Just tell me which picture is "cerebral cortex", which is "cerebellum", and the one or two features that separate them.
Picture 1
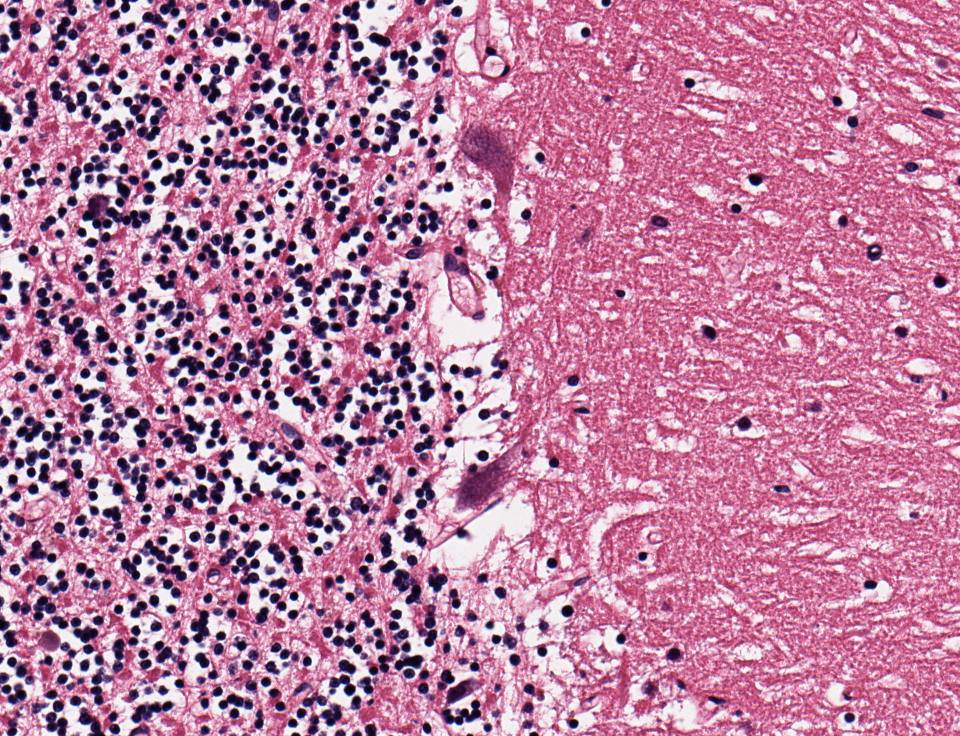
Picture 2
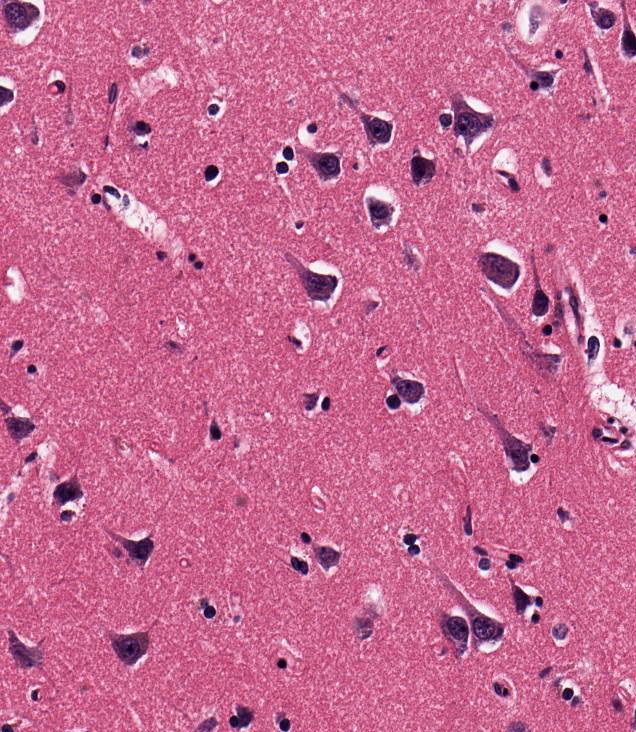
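Cerebellum: picture 1. Cerebral cortex: picture 2. Picture 1, left half: densely cellular, packed with small, round, darkly stained nuclei with very little visible cytoplasm; pink fibrillary strands and small pale spaces between them. Right half: pale pink layer of fine fibrillary material, sparse small nuclei. Picture 2: single cells scattered in a uniform pink, finely fibrillary background; no glands, epithelium or other organised units. Neuron cell bodies with purplish-tinged granular cytoplasm, darker than the background; several with one or more small dark nuclei pressed against their edge. Small, round, densely dark nuclei without visible cytoplasm scattered between the neurons.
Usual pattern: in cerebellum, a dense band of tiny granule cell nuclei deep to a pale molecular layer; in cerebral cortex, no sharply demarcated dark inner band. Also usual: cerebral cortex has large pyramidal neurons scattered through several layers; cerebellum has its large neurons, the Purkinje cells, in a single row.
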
